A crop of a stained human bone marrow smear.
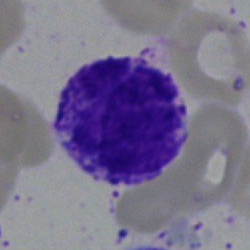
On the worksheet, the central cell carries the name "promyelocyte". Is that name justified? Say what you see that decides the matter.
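Let me start with the granules: they lie over the nucleus so that its shape cannot be made out. That goes with basophil.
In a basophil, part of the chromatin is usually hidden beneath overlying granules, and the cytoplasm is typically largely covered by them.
No nucleolus is visible, which speaks against promyelocyte.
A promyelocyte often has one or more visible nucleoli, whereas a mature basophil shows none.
The deep blue-violet colour of the whole cell does not rule out promyelocyte on its own.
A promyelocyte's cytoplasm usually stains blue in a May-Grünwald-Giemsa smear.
The outline is roughly round. Weighing these, promyelocyte does not fit: this is a basophil.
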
